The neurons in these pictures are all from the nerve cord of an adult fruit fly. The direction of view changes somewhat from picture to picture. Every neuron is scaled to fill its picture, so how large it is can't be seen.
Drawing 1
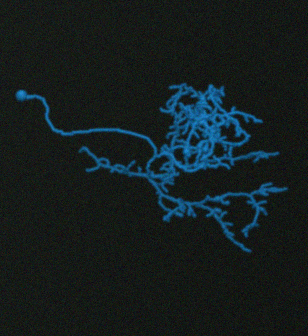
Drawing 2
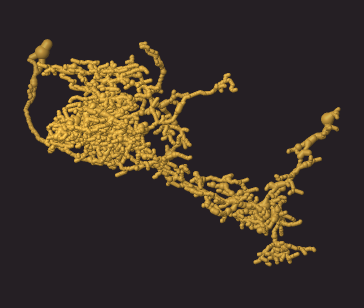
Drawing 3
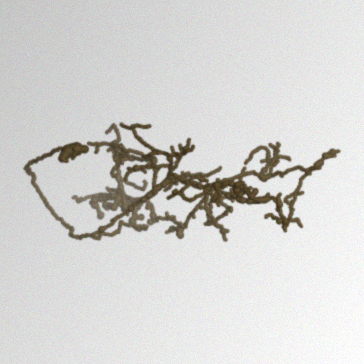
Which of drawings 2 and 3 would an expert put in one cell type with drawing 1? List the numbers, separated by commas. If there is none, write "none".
3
